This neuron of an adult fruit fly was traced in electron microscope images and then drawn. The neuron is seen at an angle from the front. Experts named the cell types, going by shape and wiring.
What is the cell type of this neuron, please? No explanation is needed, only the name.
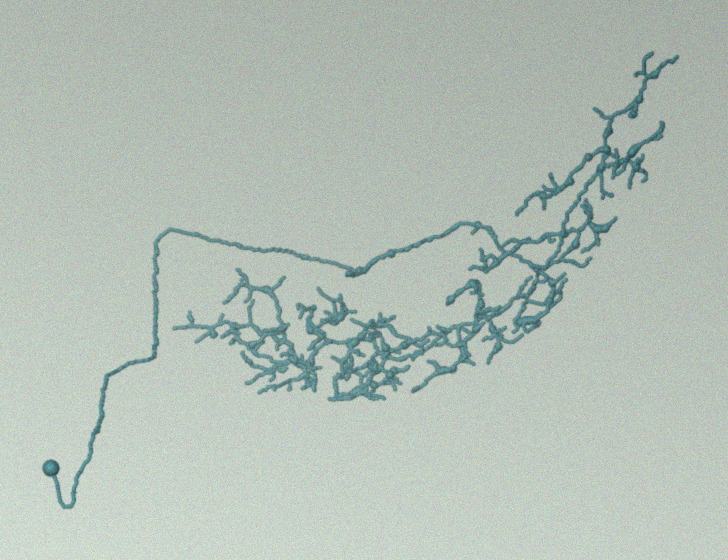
LPi2c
